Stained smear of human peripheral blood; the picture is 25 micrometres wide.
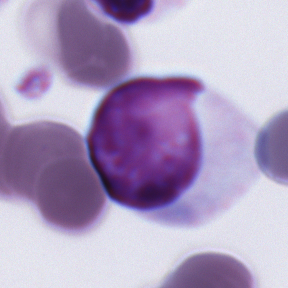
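Typical lymphocyte in a stained smear of human peripheral blood, the cell in the middle. Its nucleus sits off-centre toward the left, while the widest band of cytoplasm lies on the right. That cytoplasm is very pale, faintly pinkish-lilac, and I can make out no distinct granules in it.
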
